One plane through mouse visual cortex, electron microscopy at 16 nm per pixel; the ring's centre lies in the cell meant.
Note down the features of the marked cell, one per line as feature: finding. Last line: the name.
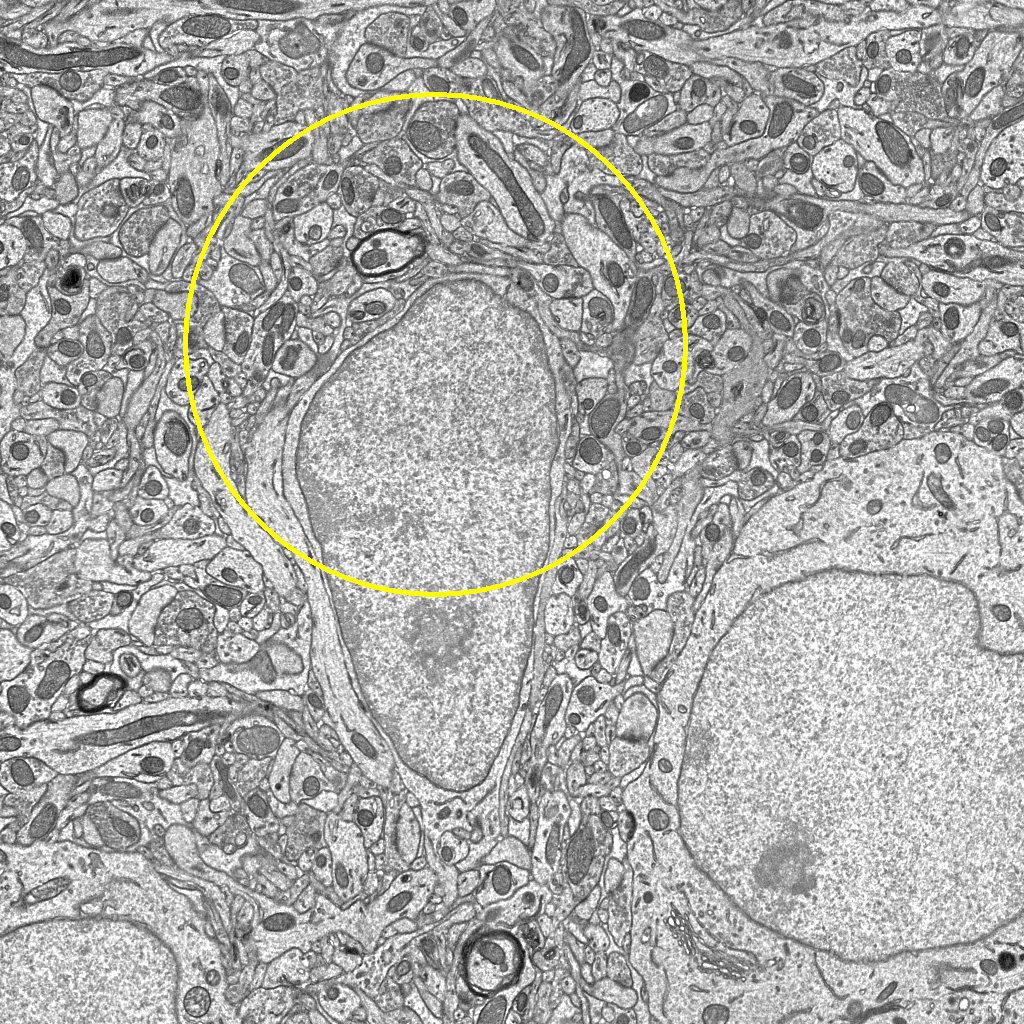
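Nucleus: wholly within the section, its lower part reaching well below the ring.
Nuclear envelope: smooth, with no deep folds or indentations.
Chromatin: finely granular and fairly even, with no thick dark clumps lining the envelope.
Darker granular patch: in the lower half of the nucleus.
Name: oligodendrocyte precursor cell.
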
